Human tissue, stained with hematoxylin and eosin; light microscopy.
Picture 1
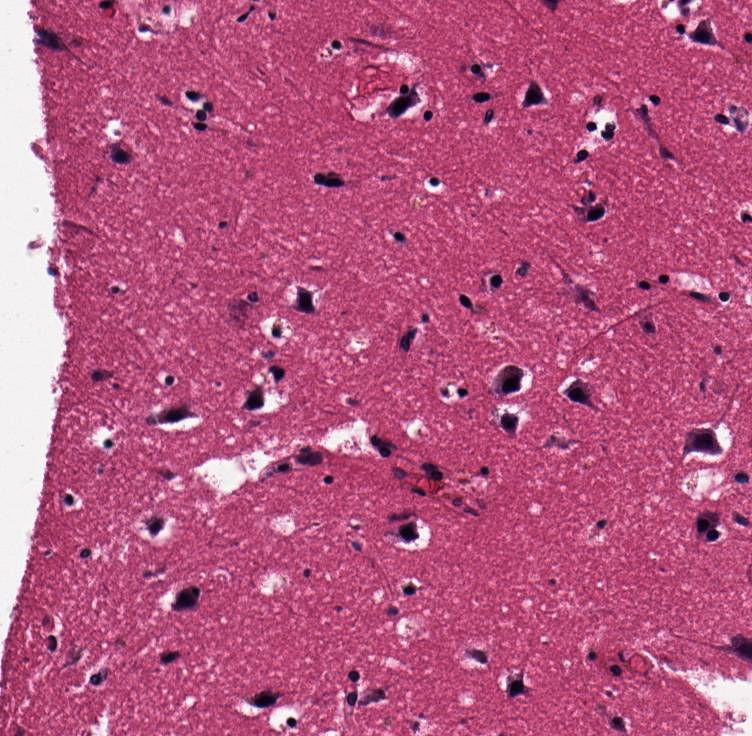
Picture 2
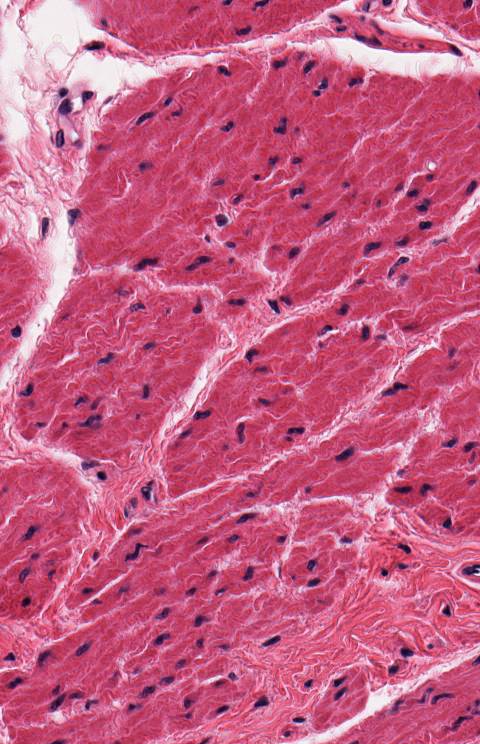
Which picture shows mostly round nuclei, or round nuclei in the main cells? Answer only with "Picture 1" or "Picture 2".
Picture 1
